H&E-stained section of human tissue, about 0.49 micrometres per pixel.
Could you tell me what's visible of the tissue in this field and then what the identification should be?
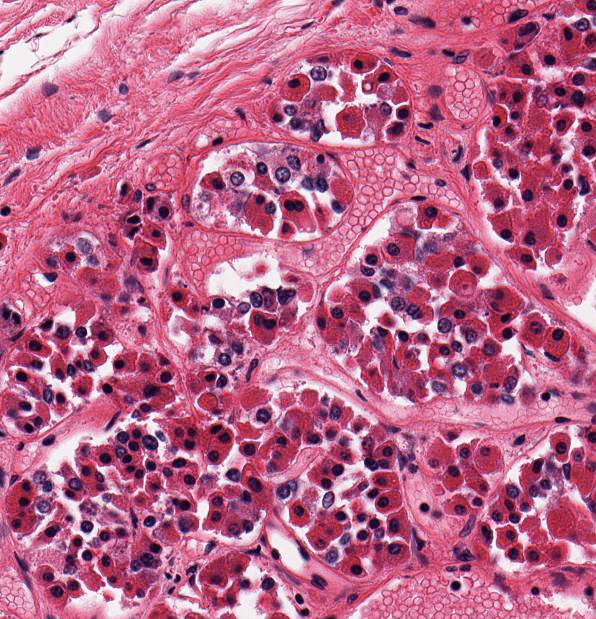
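You'll see the cells sitting in rounded nests, divided by thin strands of pink connective tissue. Most have abundant bright red cytoplasm and round, dark nuclei, and the nests hold no lumen or colloid-filled space. It's pituitary.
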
